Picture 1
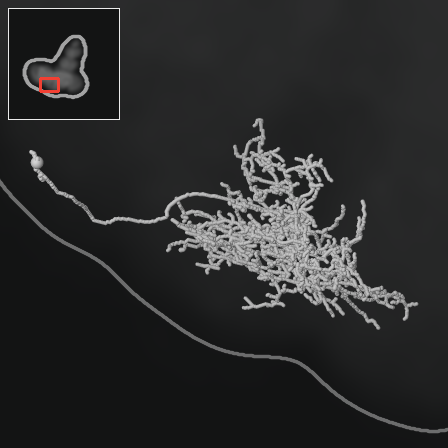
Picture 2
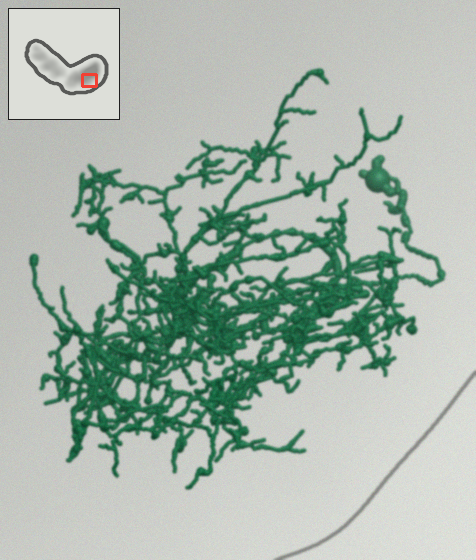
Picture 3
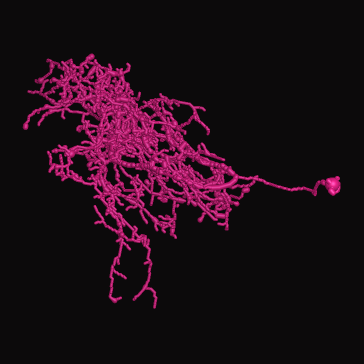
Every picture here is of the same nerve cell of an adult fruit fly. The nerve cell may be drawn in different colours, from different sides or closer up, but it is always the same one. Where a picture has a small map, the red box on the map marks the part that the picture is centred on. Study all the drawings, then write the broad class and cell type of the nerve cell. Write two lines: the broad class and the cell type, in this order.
central-brain intrinsic neuron
GNG045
